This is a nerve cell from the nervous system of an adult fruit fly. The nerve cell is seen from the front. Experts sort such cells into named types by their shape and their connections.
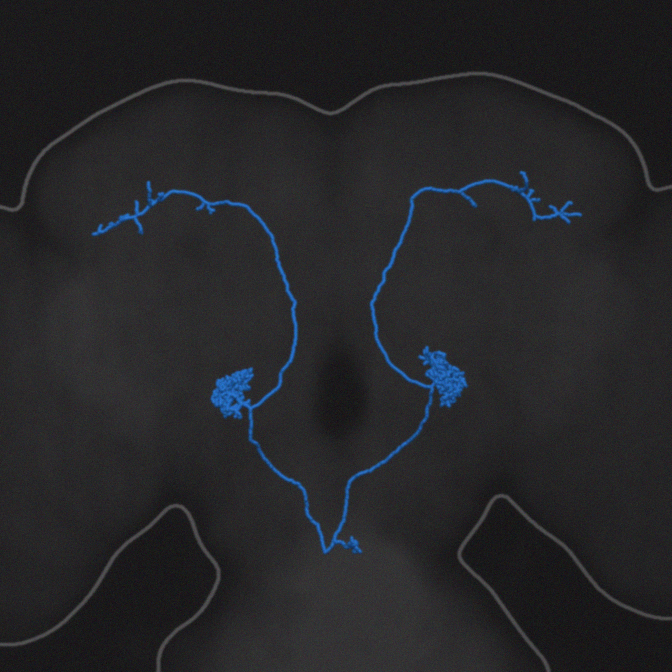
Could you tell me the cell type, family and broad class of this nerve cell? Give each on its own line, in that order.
VP3+VP1l_ivPN
class ALPN
central-brain intrinsic neuron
